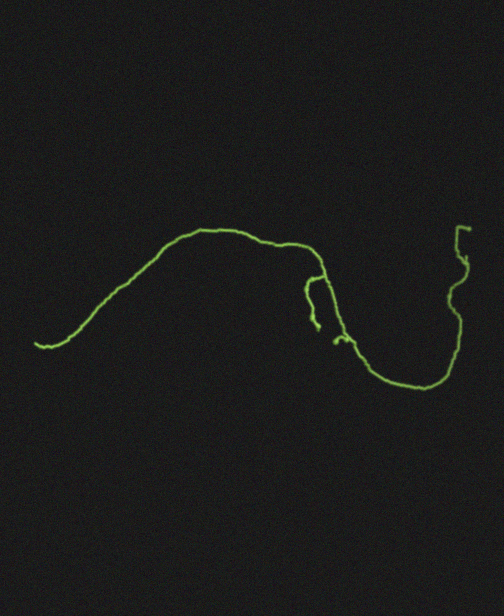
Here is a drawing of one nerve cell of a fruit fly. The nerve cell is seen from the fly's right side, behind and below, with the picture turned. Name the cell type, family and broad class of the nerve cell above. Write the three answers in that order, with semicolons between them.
ORN_VM6m; class olfactory; sensory neuron entering the brain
